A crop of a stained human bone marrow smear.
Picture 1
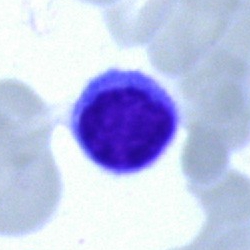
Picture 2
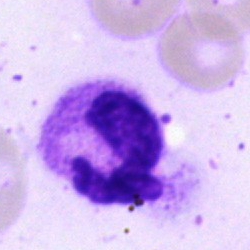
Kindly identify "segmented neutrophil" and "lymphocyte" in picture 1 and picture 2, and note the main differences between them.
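Right: picture 1 is the lymphocyte, and picture 2 is the segmented neutrophil. The lymphocyte is round and smooth. The neutrophil's outline is only roughly round and becomes frayed and indistinct at the lower right. The cytoplasm is where they part most. The lymphocyte has only a thin blue rim, widest along the top edge. The neutrophil has a moderate amount of pale lilac cytoplasm, filling the hollow of the nuclear curve and the left side of the cell.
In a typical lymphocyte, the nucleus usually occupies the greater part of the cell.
Both nuclei have dense, dark purple chromatin. It is faintly mottled in the lymphocyte and dense throughout in the neutrophil.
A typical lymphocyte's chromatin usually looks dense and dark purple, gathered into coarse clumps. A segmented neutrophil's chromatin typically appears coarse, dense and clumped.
I see no nucleoli in the neutrophil's nucleus. In the lymphocyte, I see neither granules in the cytoplasm nor vacuoles anywhere in the cell. A few tiny dark brown dots lie at the lower edge of the neutrophil's nucleus, and red cells lie beyond its upper right without touching it.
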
